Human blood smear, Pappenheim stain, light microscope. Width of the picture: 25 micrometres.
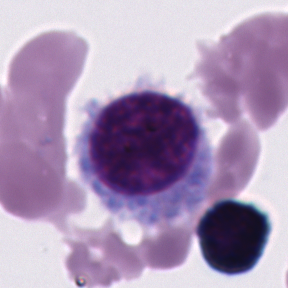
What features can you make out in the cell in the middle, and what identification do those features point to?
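Many fine short projections break up the irregular edge. Nucleus placed toward the upper part, more cytoplasm beneath. Chromatin dark purple throughout. No coarse red or purple granules in the cytoplasm. Call: hairy cell.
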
